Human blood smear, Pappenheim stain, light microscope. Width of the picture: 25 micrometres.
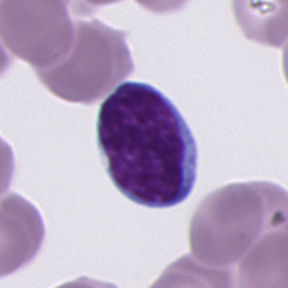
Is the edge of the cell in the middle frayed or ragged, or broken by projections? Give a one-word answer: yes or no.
No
